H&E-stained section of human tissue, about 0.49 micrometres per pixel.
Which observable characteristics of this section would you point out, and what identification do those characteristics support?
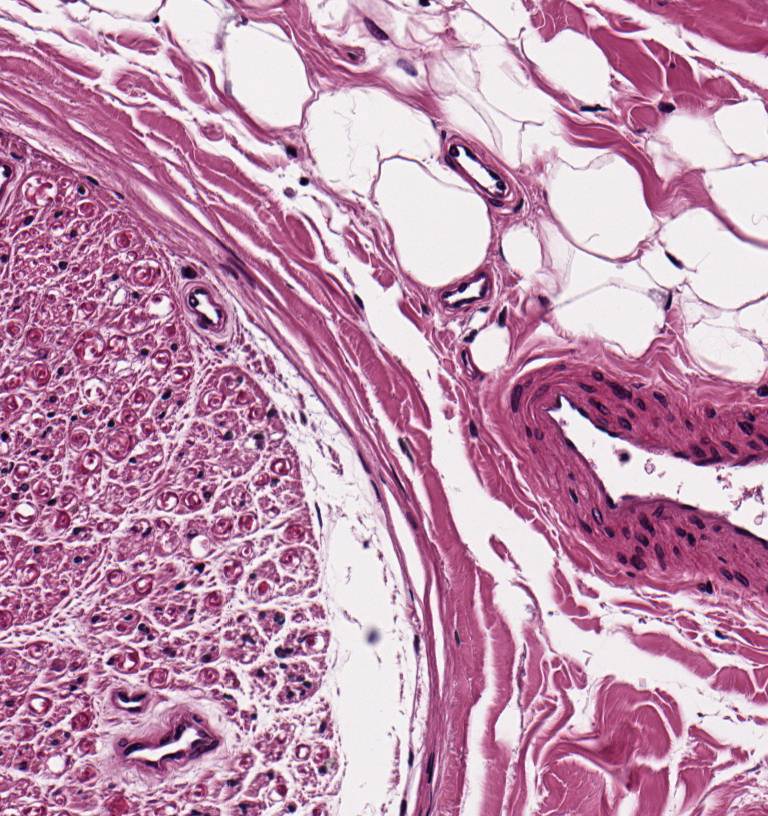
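Layout: a rounded, densely packed region fills most of the left half, bordered on its right by curving bands of pink fibres. Contents: many small myelinated nerve fibres in cross section, each a pale ring around a central pink dot. Alongside, dense pink collagen bundles arc from top left to bottom centre. It is tibial nerve.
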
